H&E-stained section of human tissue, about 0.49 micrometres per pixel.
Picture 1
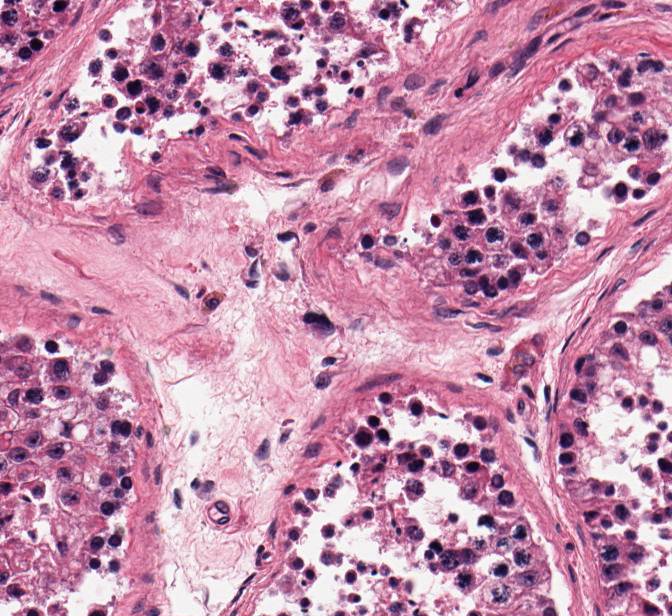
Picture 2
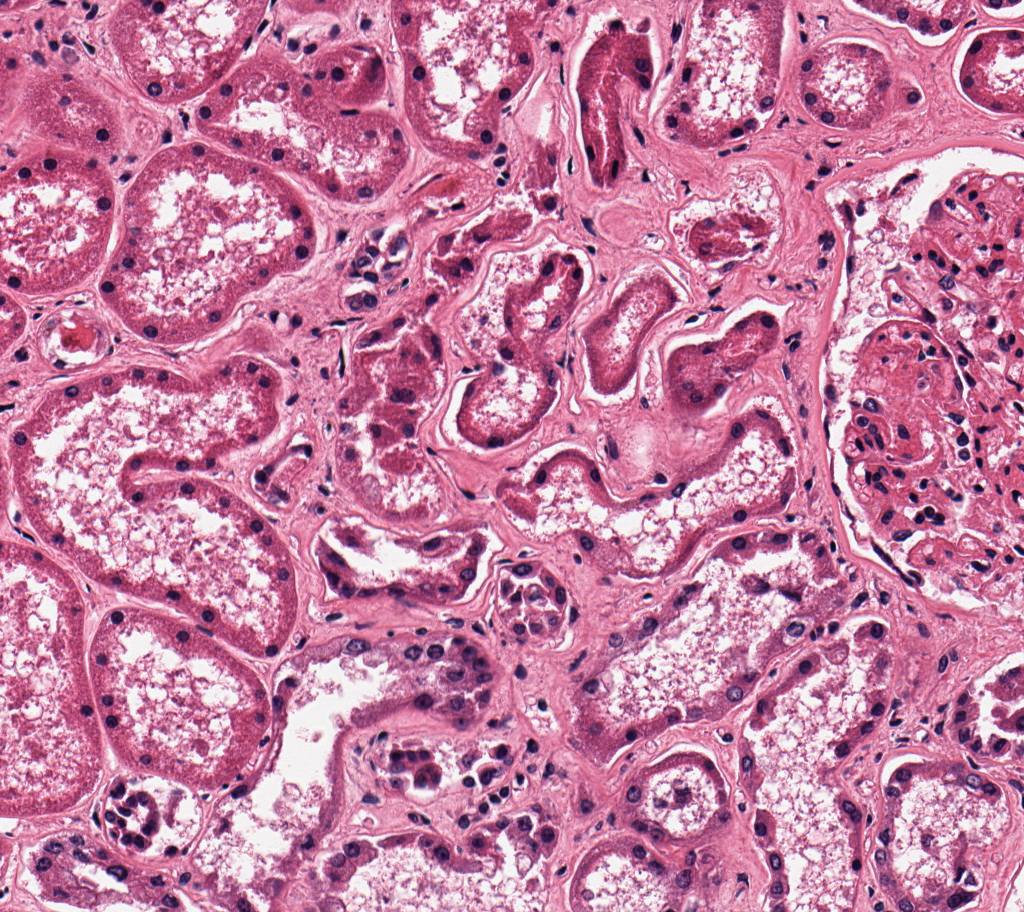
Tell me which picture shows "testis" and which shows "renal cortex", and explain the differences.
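Picture 1 is testis; picture 2 is renal cortex. Look inside the tubules first: in picture 1 they are filled with many layers of rounded cells, not a single lining around an open lumen. In picture 2 the lining cells have small, round, dark nuclei in a single row near the base, and many show pale, bubbly cytoplasm with small clear vacuoles toward the lumen. Now the surroundings: in picture 1 each tubule has a thick wall of pink, wavy, layered collagen with flattened spindle nuclei running parallel to it, and pale, loose connective tissue lies between. Picture 2 also has a glomerulus, a capillary tuft inside a thin-walled capsule, at its right edge.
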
